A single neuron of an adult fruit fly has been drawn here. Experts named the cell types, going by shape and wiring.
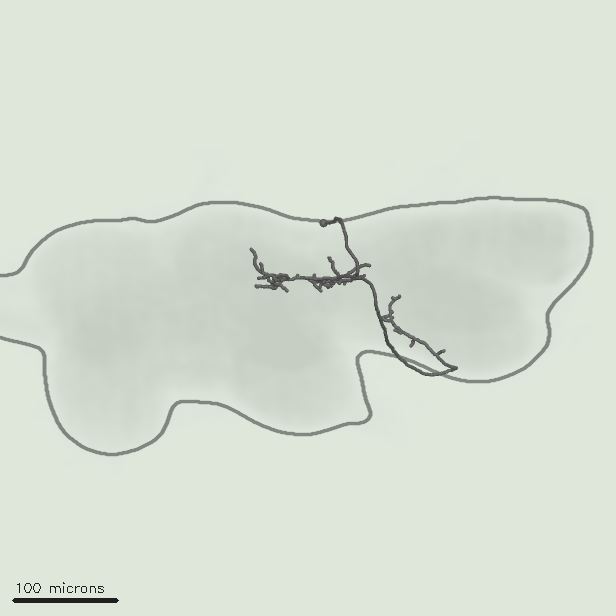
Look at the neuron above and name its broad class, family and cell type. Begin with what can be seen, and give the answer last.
By the scale bar it is about 200 microns wide in this view. As drawn here it is wider than it is tall. Its broad class is nerve-cord intrinsic neuron. The family is hemilineage 01A. The cell type is IN01A087_a.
